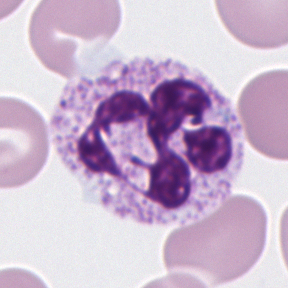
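Segmented neutrophil: notice how the nucleus breaks into several separate lobes held together by thin strands, its chromatin dark purple and coarsely clumped. There's plenty of pale pinkish-lilac cytoplasm around it, with fine violet granules sprinkled evenly throughout.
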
